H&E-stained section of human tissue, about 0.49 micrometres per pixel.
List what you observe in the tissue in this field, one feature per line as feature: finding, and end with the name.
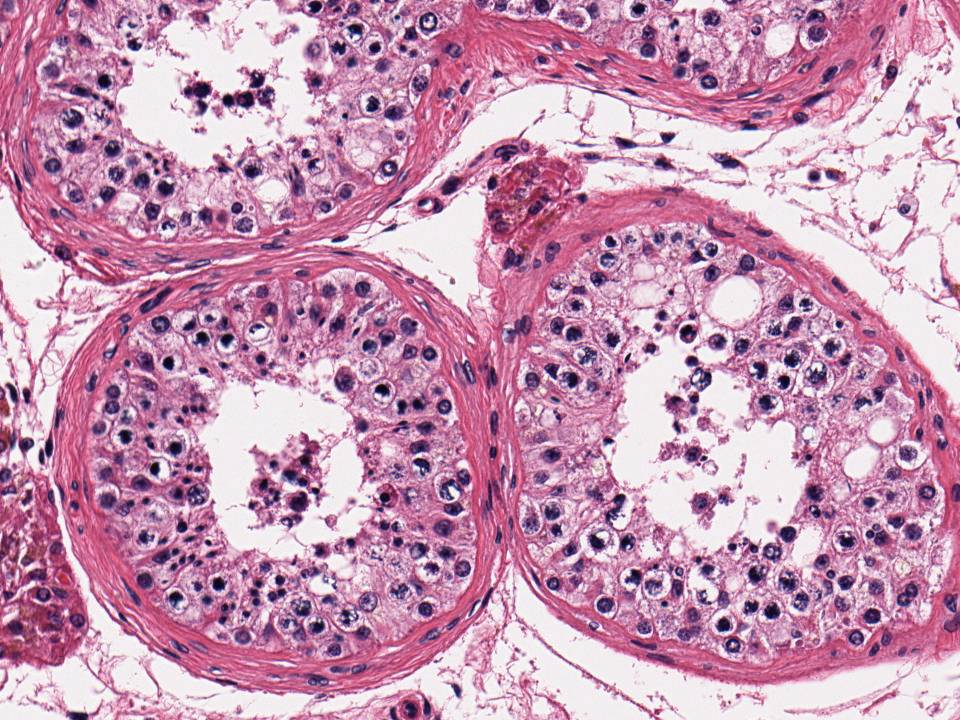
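Epithelium: stratified, many cells deep, running from wall to central lumen.
Middle layers: many large round cells, dark coarsely clumped chromatin, pale cytoplasm.
Lumens: irregular, holding detached clusters of small dark cells and debris.
Between tubules, top centre: small cluster of cells, brownish-red granular cytoplasm.
Tissue: testis.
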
